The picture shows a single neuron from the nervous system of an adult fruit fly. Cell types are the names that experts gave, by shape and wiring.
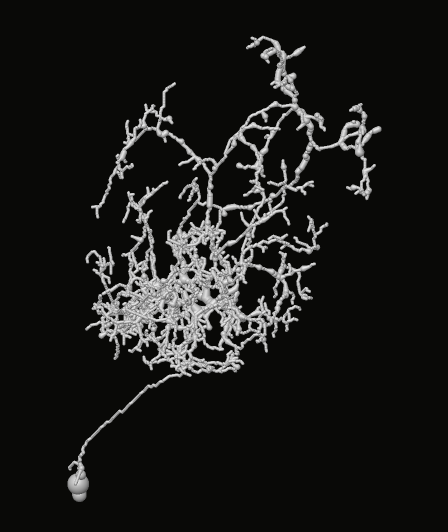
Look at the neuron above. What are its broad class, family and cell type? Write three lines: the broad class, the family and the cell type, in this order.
nerve-cord intrinsic neuron
hemilineage 16B
IN16B033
